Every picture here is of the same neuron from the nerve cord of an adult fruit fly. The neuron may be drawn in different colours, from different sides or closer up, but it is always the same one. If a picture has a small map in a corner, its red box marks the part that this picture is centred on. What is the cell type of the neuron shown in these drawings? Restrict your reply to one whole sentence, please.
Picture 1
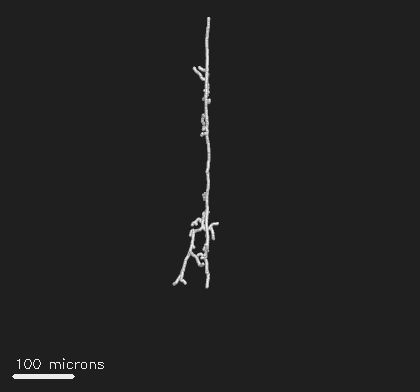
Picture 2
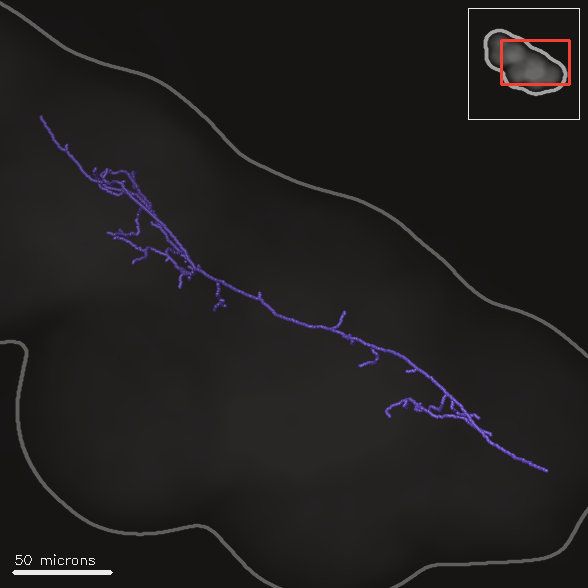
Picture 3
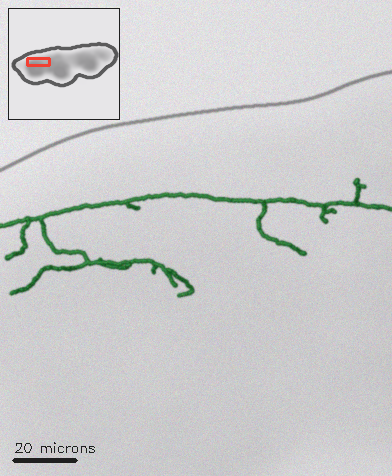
This neuron carries the cell type designation DNp46.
